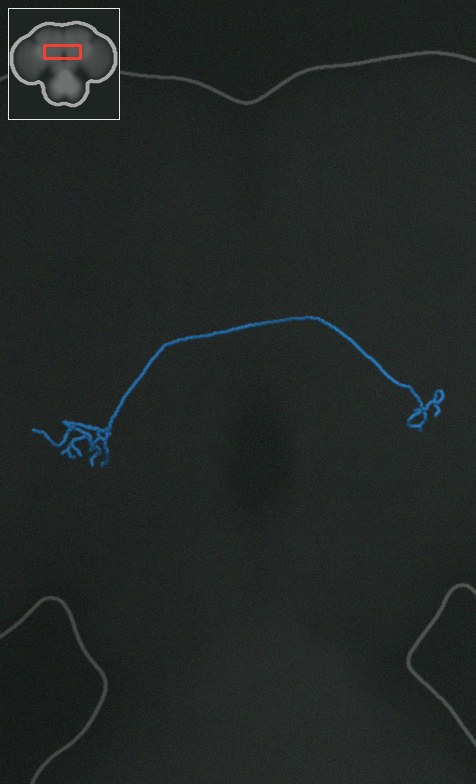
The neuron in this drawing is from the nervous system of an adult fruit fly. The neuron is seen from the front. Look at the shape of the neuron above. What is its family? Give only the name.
class olfactory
